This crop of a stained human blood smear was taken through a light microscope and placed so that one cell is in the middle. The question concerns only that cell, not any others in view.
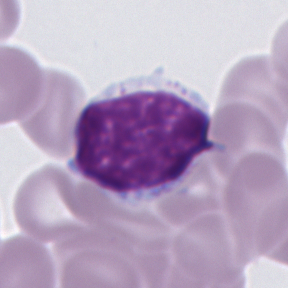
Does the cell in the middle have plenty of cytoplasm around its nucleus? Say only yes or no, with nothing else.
No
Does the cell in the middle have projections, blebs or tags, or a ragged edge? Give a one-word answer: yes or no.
Yes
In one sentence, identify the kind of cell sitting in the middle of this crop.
The cell featured at the centre of this crop is a large granular lymphocyte.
